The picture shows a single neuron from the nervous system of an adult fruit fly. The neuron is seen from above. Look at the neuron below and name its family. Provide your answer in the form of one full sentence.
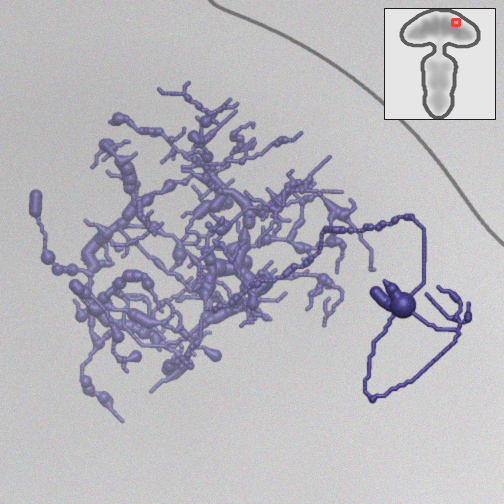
This neuron is categorized under the family hemilineage VLPl4_anterior.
